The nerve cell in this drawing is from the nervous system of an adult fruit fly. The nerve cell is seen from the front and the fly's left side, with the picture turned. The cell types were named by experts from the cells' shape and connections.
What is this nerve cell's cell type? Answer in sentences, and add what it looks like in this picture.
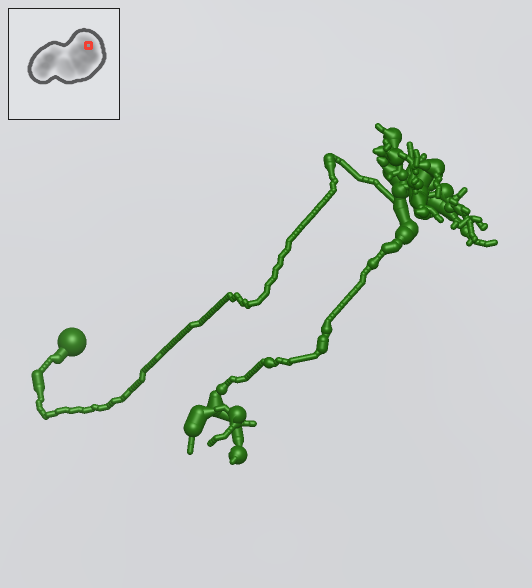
Its cell type is T4b. This is an optic-lobe intrinsic neuron. The cell body is on the left of the picture. In this view it is wider than it is tall.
